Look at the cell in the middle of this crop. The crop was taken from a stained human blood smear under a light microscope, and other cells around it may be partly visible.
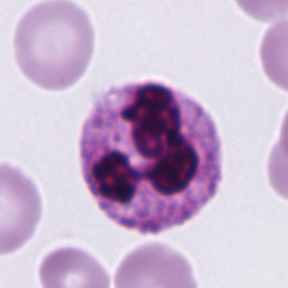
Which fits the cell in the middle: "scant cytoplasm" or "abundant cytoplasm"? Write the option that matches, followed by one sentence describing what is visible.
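Abundant cytoplasm. The cytoplasm is plentiful and pinkish-lilac.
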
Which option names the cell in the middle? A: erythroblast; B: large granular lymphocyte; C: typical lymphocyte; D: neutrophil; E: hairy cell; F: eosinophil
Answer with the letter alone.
D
